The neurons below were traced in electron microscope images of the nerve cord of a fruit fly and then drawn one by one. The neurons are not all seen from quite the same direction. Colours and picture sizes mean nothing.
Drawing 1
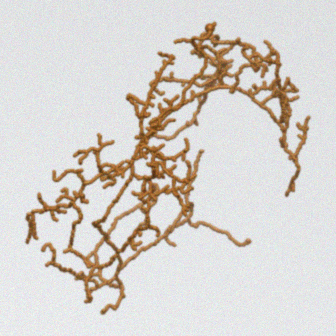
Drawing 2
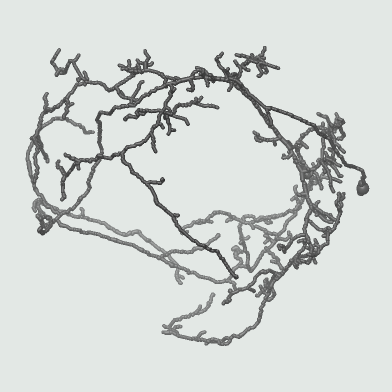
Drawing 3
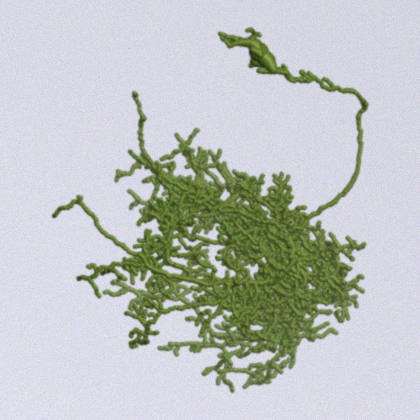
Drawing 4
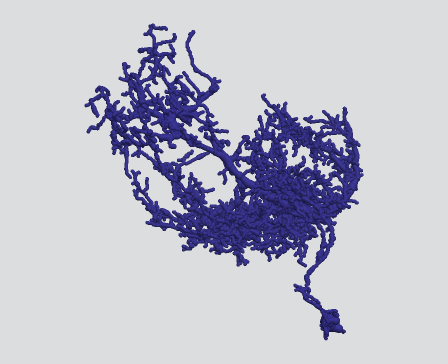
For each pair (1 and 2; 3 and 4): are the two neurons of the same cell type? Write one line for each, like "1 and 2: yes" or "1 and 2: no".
1 and 2: yes
3 and 4: yes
